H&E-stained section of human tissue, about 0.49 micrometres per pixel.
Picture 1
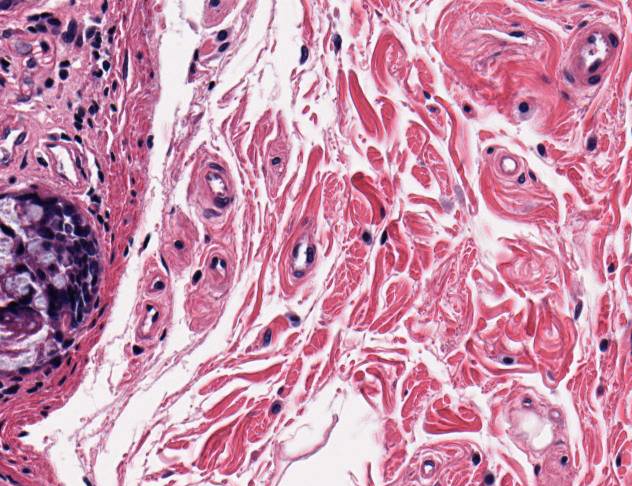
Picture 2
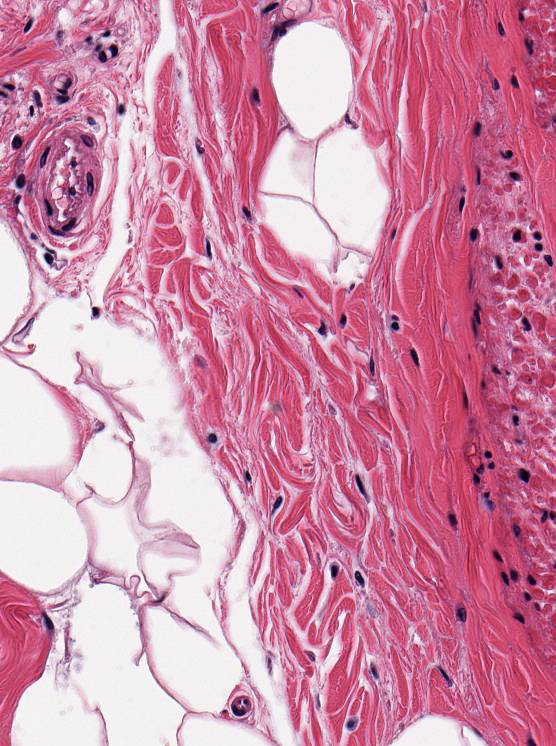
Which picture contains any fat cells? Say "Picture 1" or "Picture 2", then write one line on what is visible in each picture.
Picture 2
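In picture 1: No fat cells are present anywhere in the field.
In picture 2: The left part of the field is taken up by adipocytes seen as large empty clear spaces outlined by thin pink membranes.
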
